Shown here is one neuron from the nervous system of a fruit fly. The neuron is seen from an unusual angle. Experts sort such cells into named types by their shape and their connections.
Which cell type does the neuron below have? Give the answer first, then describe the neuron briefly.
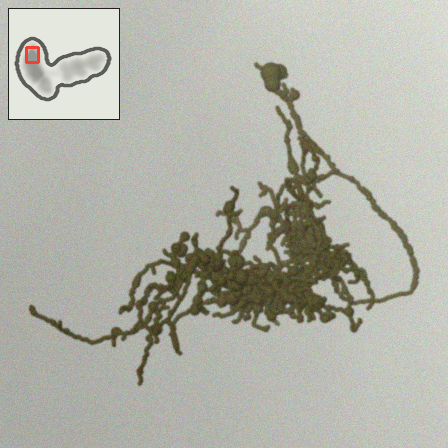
The cell type is LHPV6o1. It is a central-brain intrinsic neuron. It is in the brain and does not reach the nerve cord. The cell body can be seen at the top of the picture. The picture shows dozens of branch ends.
